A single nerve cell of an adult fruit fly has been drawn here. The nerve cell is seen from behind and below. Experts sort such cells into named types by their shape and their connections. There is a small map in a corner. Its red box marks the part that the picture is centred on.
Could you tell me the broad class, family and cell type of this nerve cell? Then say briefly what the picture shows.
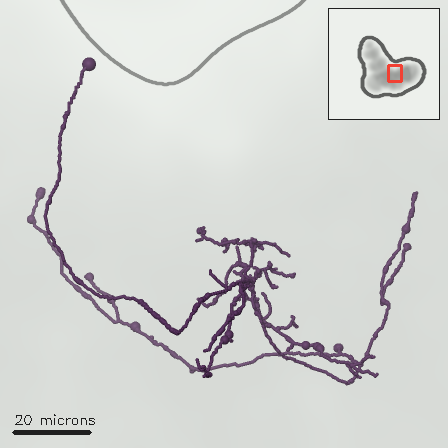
Its broad class is central-brain intrinsic neuron. The name of its family is class CX. The cell type is FS3_c. Its cell body lies at the upper left of the picture. From left to right in the picture it spans about 100 microns.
